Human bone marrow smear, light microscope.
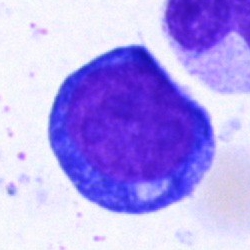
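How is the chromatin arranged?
It is finely granular and fairly evenly spread.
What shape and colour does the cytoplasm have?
It is a narrow, deep blue rim, widest at the bottom of the cell.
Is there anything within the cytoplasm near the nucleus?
A pale clear zone lies just below the nucleus.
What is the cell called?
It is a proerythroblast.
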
